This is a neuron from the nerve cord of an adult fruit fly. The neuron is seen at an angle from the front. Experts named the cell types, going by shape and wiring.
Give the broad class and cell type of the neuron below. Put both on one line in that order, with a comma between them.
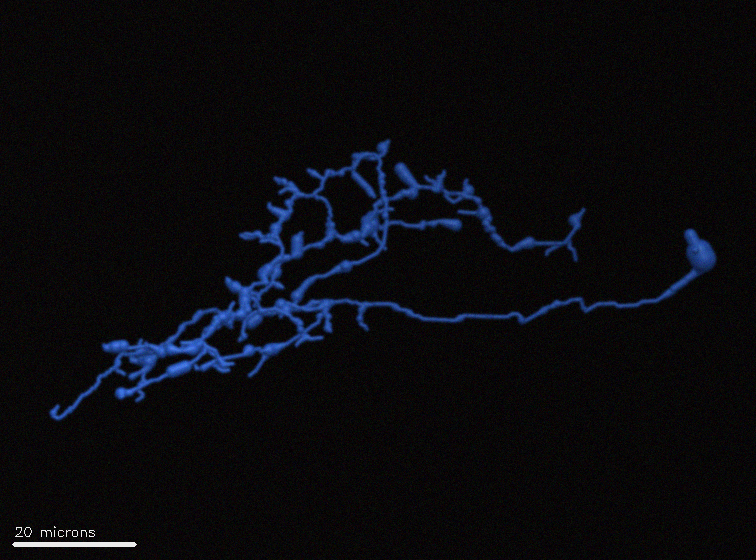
nerve-cord intrinsic neuron, INXXX373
